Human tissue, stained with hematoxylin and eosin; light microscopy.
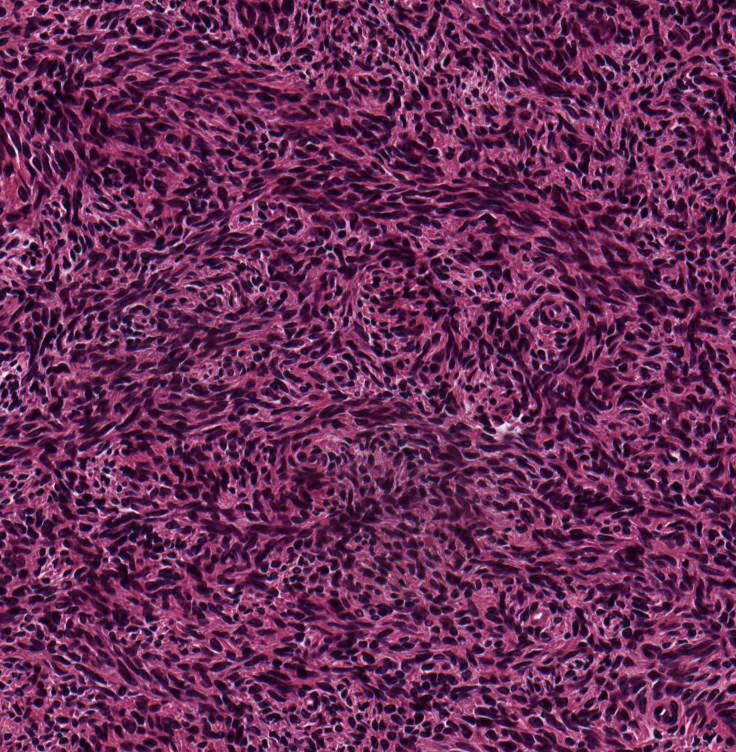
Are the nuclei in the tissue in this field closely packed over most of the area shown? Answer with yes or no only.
Yes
